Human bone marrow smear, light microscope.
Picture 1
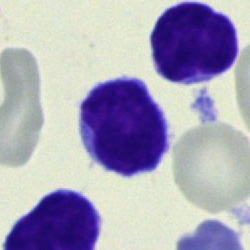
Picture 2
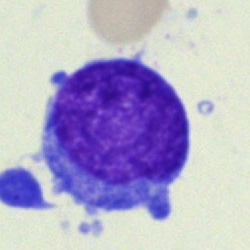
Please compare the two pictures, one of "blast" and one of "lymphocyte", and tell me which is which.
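Picture 1: lymphocyte. Picture 2: blast. Chromatin: dense, dark purple throughout in the lymphocyte; finely stippled, not coarsely clumped, in the blast.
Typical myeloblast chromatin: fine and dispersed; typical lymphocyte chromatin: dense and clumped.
Cytoplasm: lymphocyte nucleus fills almost the whole cell, with a thin pale blue crescent at lower left only; blast cytoplasm scant, a crescent mainly along the lower side of the nucleus, mottled with small pale spots.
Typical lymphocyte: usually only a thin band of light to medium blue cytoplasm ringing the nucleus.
Granules: none distinct in either. Surface: lymphocyte roughly round, edge slightly uneven; blast with small rounded blue blebs, largest at lower right. Also picture 1: platelet clump upper right of the lymphocyte, below another dark nucleated cell.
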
